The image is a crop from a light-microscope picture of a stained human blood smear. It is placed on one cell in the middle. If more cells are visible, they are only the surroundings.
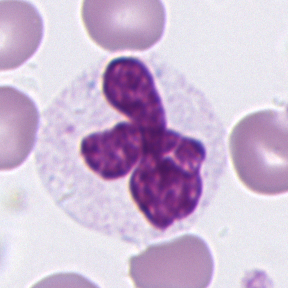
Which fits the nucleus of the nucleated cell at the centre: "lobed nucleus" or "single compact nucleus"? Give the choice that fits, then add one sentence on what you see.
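Lobed nucleus. The nucleus is divided into several lobes that are joined together.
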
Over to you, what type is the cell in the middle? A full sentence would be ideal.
The central cell shown in this smear crop is a segmented neutrophil.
